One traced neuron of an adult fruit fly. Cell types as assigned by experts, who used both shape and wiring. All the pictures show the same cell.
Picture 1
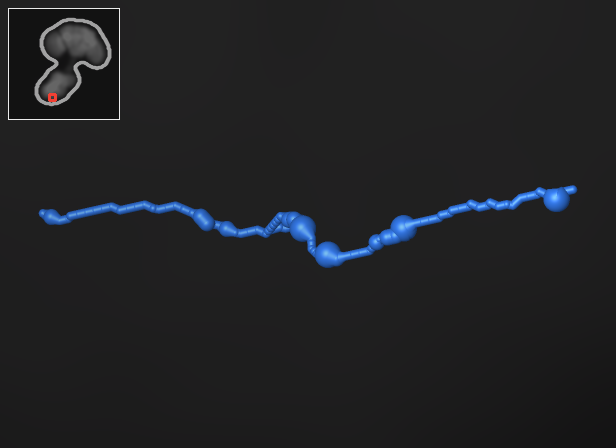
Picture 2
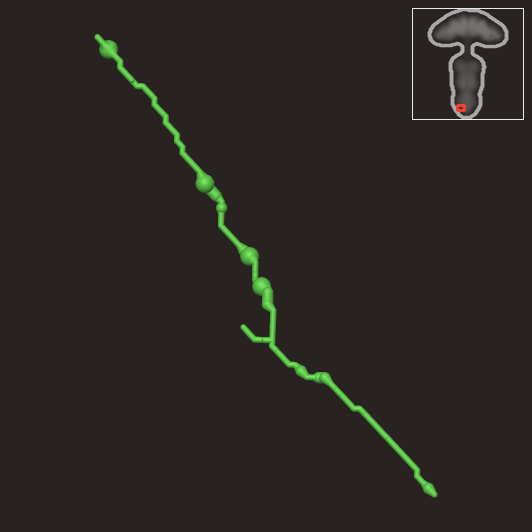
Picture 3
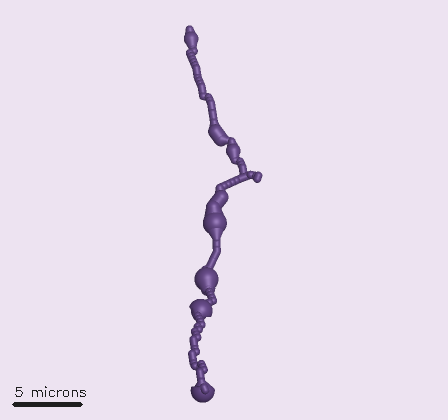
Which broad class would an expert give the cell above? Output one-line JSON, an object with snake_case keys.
{"broad_class": "sensory neuron entering the nerve cord"}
